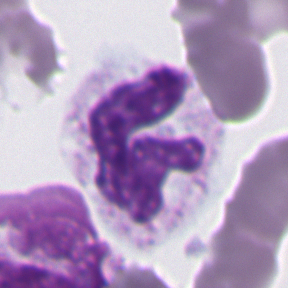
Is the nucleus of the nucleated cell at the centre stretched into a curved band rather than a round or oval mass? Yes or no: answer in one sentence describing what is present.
Yes, a curved band without separate lobes is the shape of the nucleus.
